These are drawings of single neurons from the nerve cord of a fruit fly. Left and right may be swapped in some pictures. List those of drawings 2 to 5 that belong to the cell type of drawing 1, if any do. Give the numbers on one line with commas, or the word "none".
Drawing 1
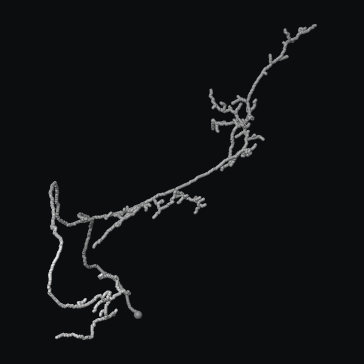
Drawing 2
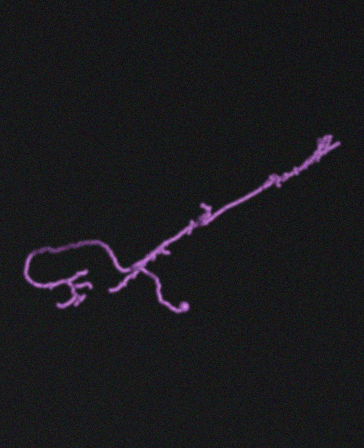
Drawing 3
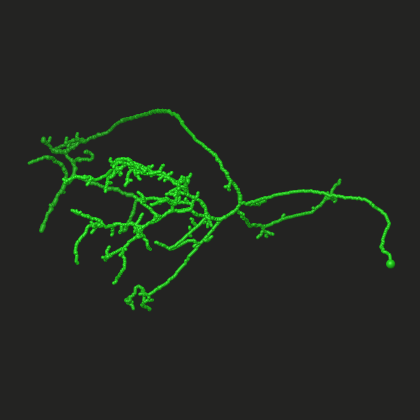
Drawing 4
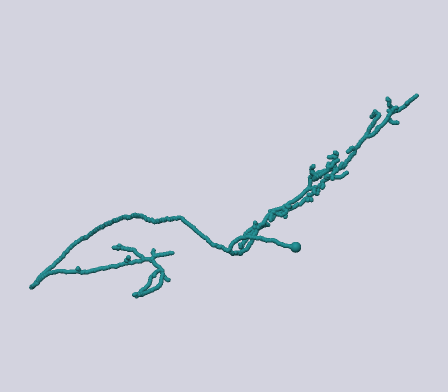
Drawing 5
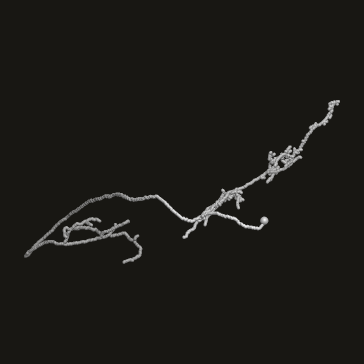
2, 4, 5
